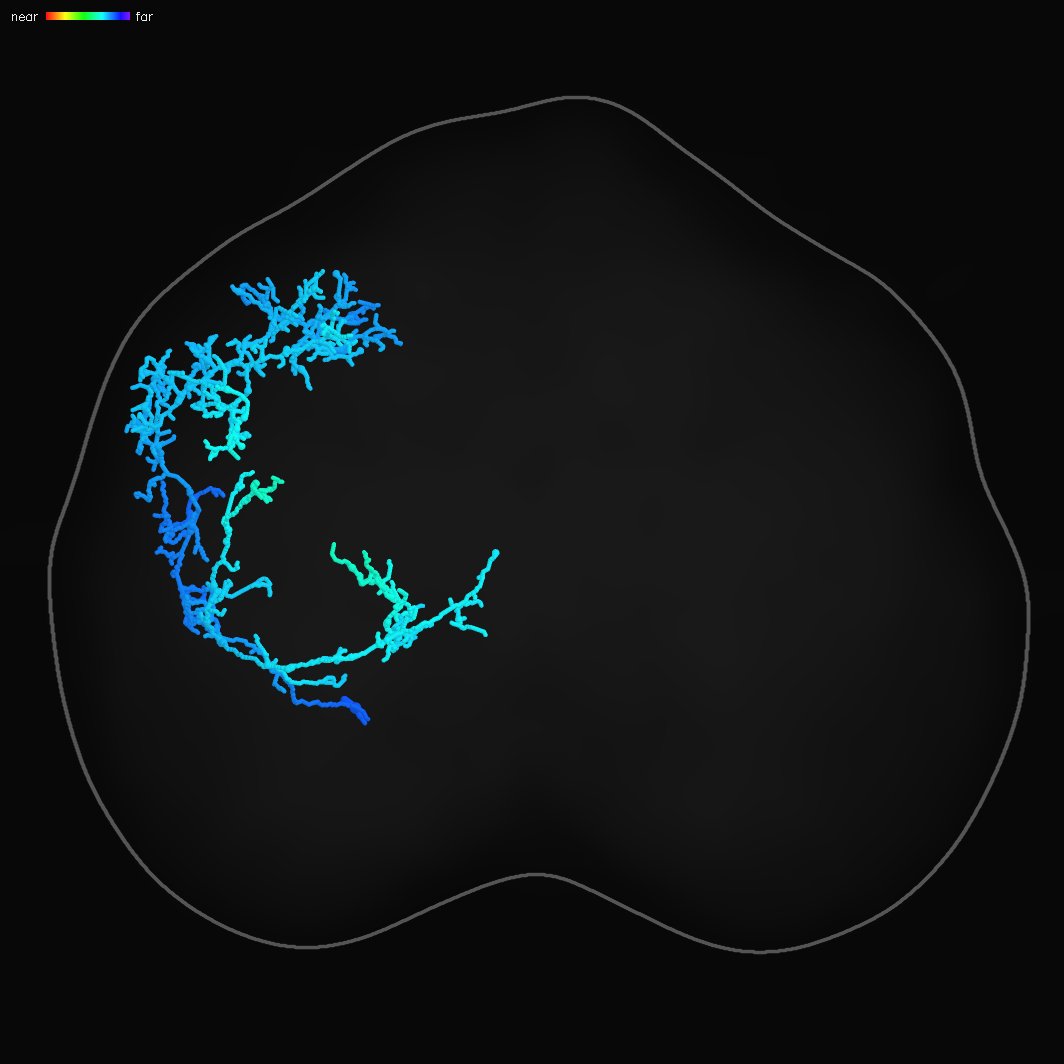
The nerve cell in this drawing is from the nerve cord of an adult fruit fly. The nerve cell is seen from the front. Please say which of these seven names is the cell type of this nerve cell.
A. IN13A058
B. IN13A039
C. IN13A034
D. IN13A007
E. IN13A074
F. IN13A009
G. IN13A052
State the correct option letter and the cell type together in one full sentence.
The nerve cell's cell type is IN13A052, which is option G.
